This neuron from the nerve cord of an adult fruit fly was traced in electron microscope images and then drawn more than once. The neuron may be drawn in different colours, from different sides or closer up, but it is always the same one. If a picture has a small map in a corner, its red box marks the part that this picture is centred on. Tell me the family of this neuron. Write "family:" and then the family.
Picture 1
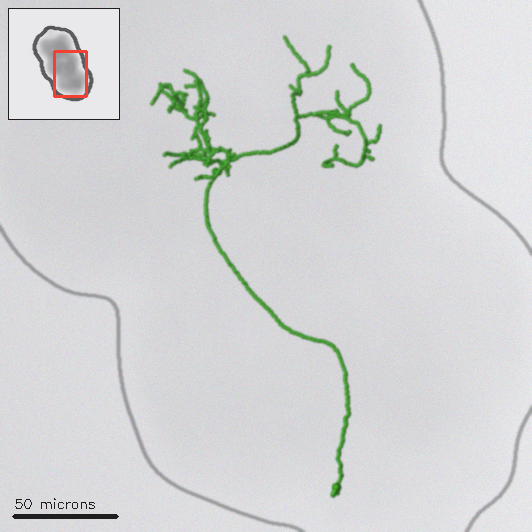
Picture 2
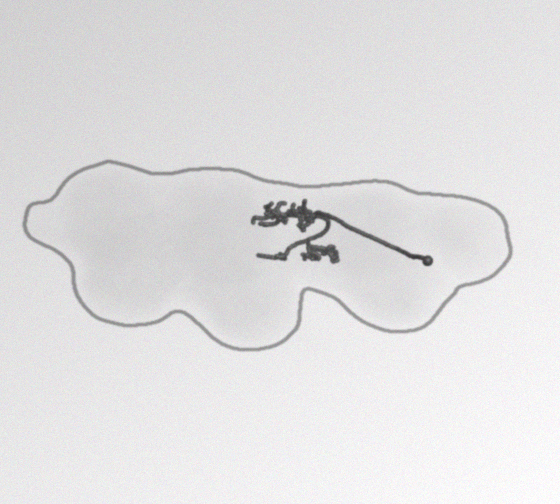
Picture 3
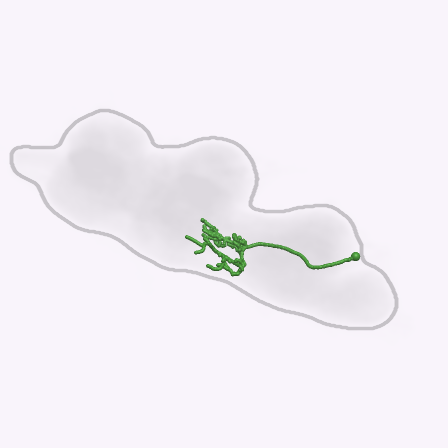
family: hemilineage 06A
